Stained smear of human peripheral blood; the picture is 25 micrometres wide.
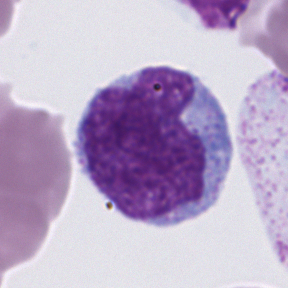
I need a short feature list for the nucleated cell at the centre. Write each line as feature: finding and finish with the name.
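Outline: round and smooth
Size: about 14 micrometres across
Nucleus: fills about 70% of the cell's area
Cytoplasm: pale greyish-blue, mostly on the nucleus's right side
Granules: no coarse dark ones
Name: monocyte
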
